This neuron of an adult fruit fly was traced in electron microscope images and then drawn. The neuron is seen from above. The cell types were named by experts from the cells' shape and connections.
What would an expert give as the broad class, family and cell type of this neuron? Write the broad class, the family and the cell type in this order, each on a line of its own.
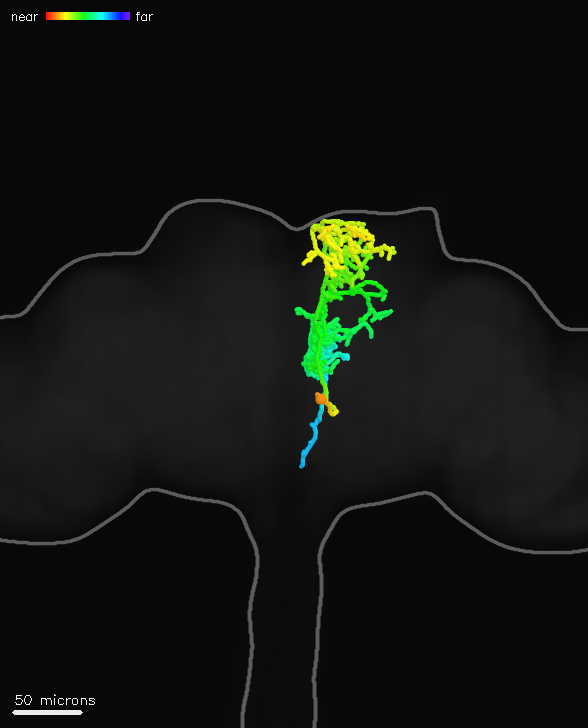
descending neuron
DNp
DNp52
